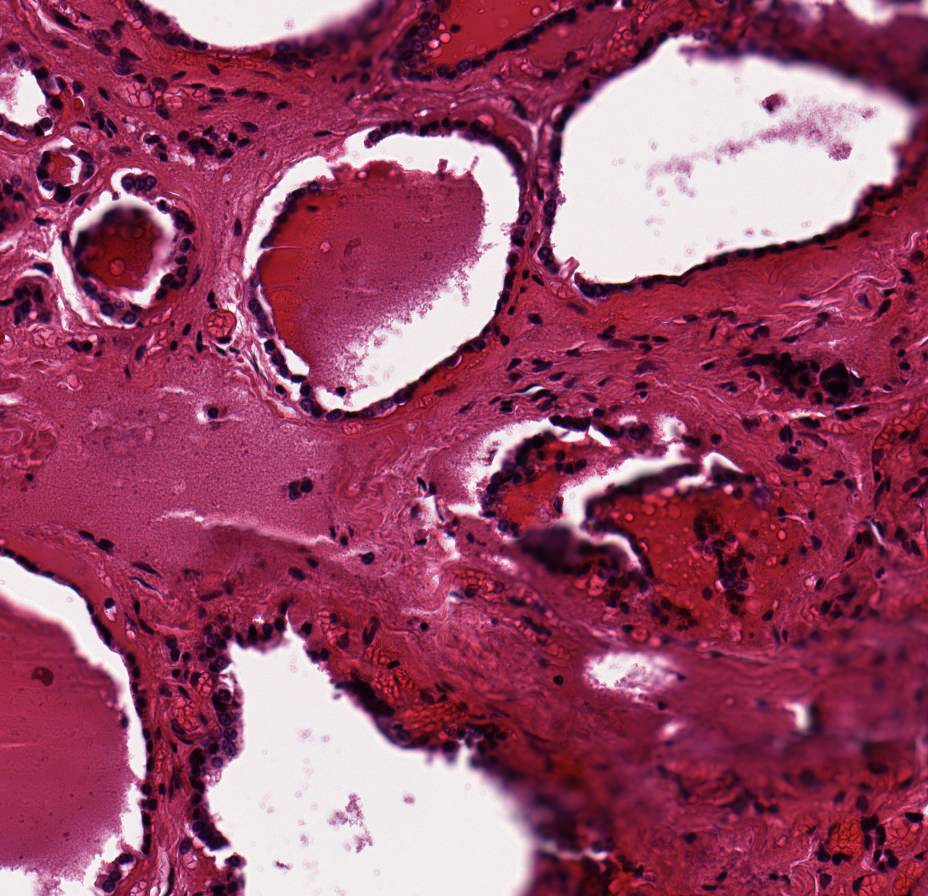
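Thyroid, haematoxylin and eosin: rounded to irregular spaces of widely varying size, separated by bands of stroma. Lining a single layer of flattened to low cuboidal cells with small, dark, uniform nuclei. Stroma dense pink fibrous tissue with scattered spindle-shaped nuclei.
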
